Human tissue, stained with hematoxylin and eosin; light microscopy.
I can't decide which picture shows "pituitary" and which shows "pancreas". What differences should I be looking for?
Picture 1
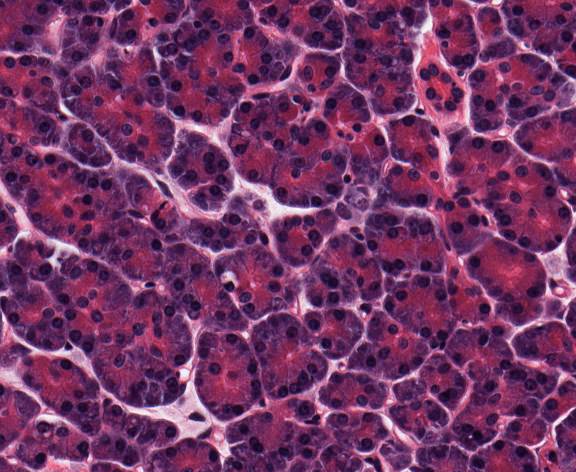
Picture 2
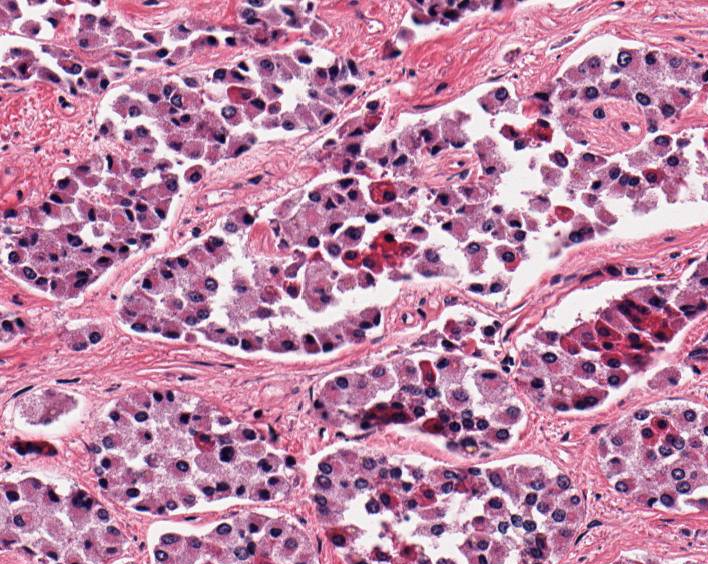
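The pancreas appears in picture 1 and the pituitary in picture 2. In the pancreas, closely packed acini fill the field, divided only by thin pale strands. Each acinus has bright pink-red apical cytoplasm toward its centre, purple basal cytoplasm at its rim, and round dark nuclei near its outer edge. In the pituitary, the cells form rounded nests throughout the field, bounded by thin bands of pink fibrous stroma. Most of these cells hold a moderate amount of finely granular purple-pink cytoplasm. Cells with deep red cytoplasm are scattered singly and in small clusters, chiefly in the centre and at the right edge.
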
